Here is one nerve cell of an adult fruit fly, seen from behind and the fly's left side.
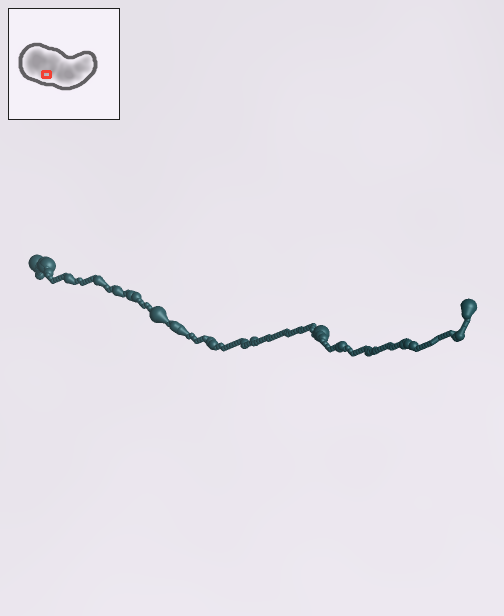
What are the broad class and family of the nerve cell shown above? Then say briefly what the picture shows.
Its broad class is sensory neuron entering the brain. The name of its family is class mechanosensory. The drawing shows no cell body. There are a dozen or fewer branch ends.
